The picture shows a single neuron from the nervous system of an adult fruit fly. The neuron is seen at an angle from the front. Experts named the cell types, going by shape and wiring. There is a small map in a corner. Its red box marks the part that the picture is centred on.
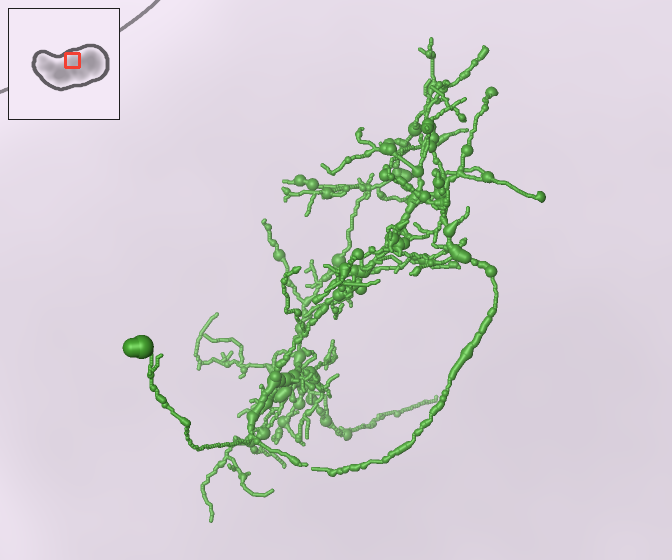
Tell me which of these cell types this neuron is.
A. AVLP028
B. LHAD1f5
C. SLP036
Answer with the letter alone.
C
